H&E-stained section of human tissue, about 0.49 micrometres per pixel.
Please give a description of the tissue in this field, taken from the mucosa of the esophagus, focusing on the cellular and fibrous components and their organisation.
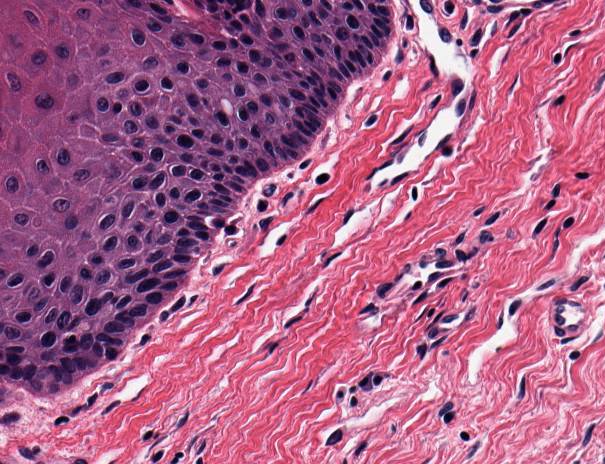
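The epithelium meets the connective tissue on a diagonal, top centre to lower left corner. Against the connective tissue, basal epithelial nuclei are darker and more crowded than those higher up. The stroma's pink collagen bundles are wavy, running roughly parallel to that border. Dark, thin fibroblast nuclei lie among them, elongated along the fibres.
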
